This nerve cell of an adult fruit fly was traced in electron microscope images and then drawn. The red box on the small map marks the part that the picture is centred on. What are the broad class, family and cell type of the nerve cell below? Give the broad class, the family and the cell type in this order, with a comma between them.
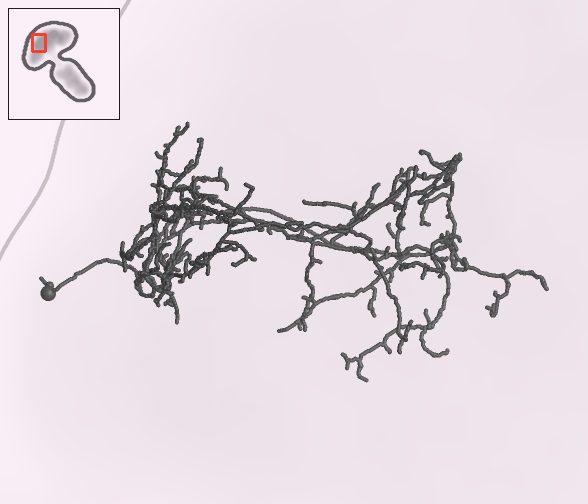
central-brain intrinsic neuron, hemilineage SLPa&l1_anterior, CB3908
